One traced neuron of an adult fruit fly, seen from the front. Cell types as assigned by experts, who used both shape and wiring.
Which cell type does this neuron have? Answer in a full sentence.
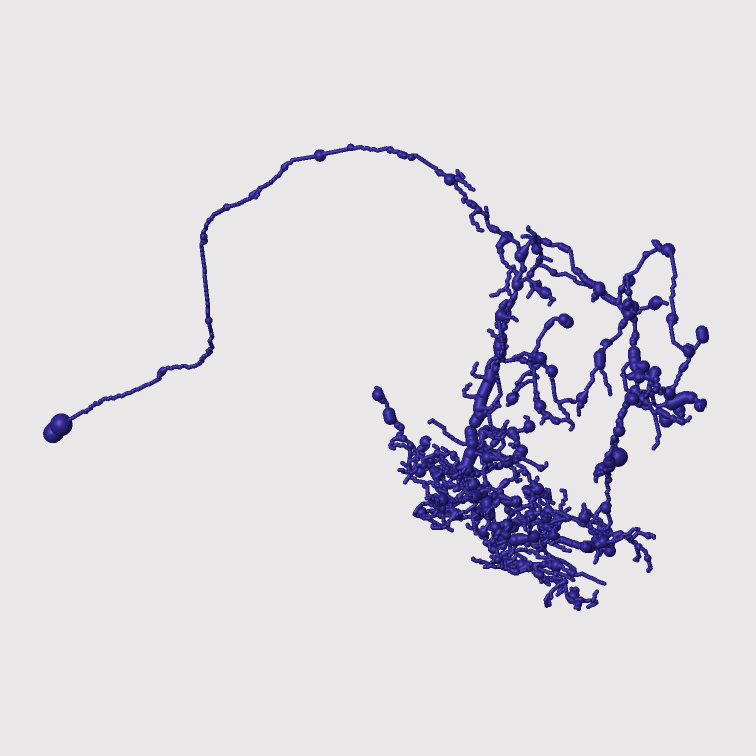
The cell type is IN12B065.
